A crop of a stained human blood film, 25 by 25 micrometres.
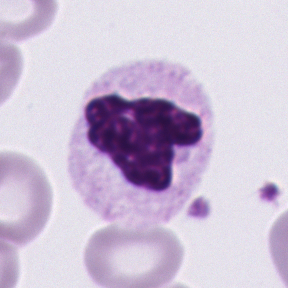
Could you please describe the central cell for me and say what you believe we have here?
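Point one, the outline: round to oval, with a smooth edge. Point two, the nucleus: irregular and folded, with several bulges. Point three, the cytoplasm: pale lilac-grey, with fine, faint violet granules scattered through it. Name: segmented neutrophil.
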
